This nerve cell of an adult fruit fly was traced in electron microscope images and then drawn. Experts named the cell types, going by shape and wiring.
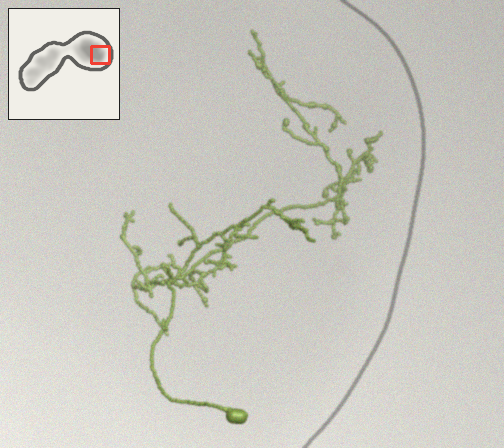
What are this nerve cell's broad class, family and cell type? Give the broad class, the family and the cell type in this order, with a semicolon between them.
central-brain intrinsic neuron; hemilineage SLPad1_posterior; SMP207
